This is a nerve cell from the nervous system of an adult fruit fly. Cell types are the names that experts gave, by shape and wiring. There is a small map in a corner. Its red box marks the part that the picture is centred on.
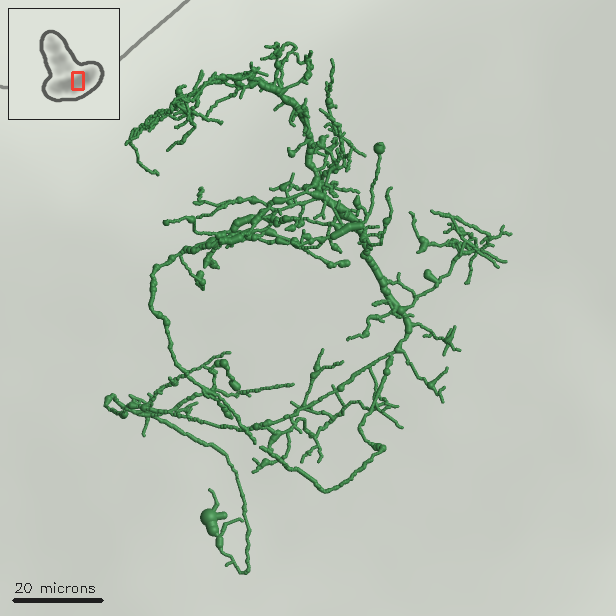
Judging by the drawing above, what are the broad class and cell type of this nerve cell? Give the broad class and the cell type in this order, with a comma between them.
central-brain intrinsic neuron, CB0630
